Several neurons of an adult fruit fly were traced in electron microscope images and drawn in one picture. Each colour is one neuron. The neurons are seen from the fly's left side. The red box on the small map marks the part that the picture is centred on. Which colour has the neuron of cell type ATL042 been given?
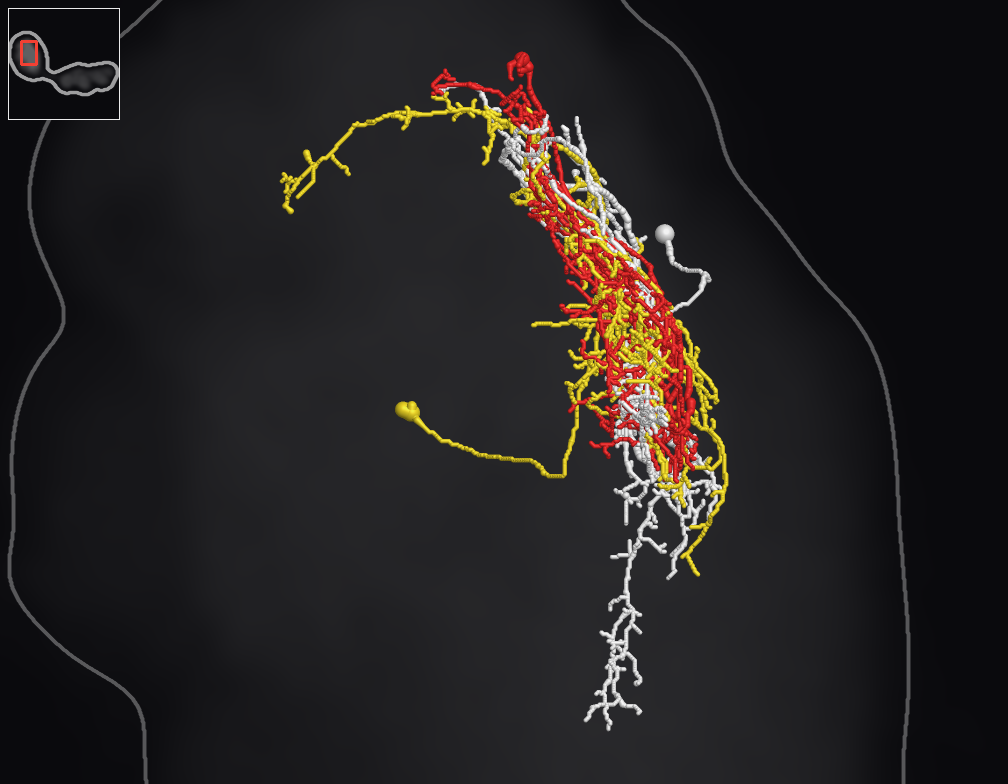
yellow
